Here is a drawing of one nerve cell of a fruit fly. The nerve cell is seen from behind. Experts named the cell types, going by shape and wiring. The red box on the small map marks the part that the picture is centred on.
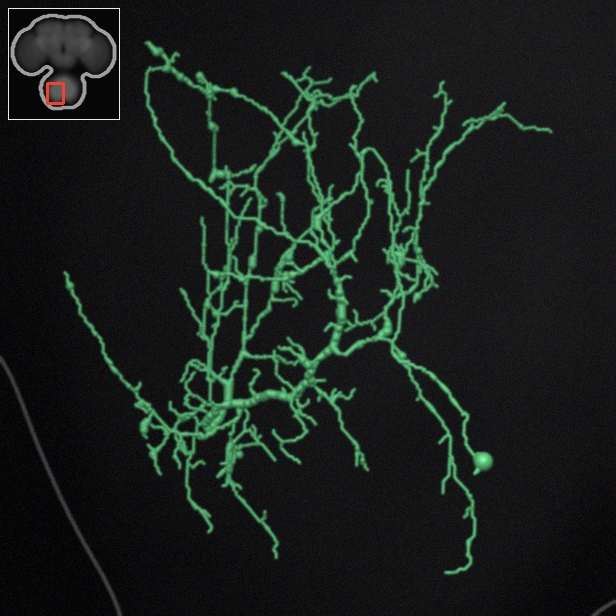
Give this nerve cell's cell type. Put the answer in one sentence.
The cell type is IN03A075.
